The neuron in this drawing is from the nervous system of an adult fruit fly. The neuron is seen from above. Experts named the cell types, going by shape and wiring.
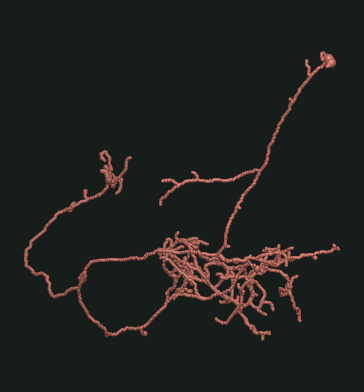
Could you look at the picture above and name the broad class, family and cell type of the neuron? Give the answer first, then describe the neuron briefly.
This is a central-brain intrinsic neuron. The family is hemilineage SMPad2. It is of cell type ICL006m. The cell body can be seen at the upper right of the picture. The picture shows dozens of branch ends.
